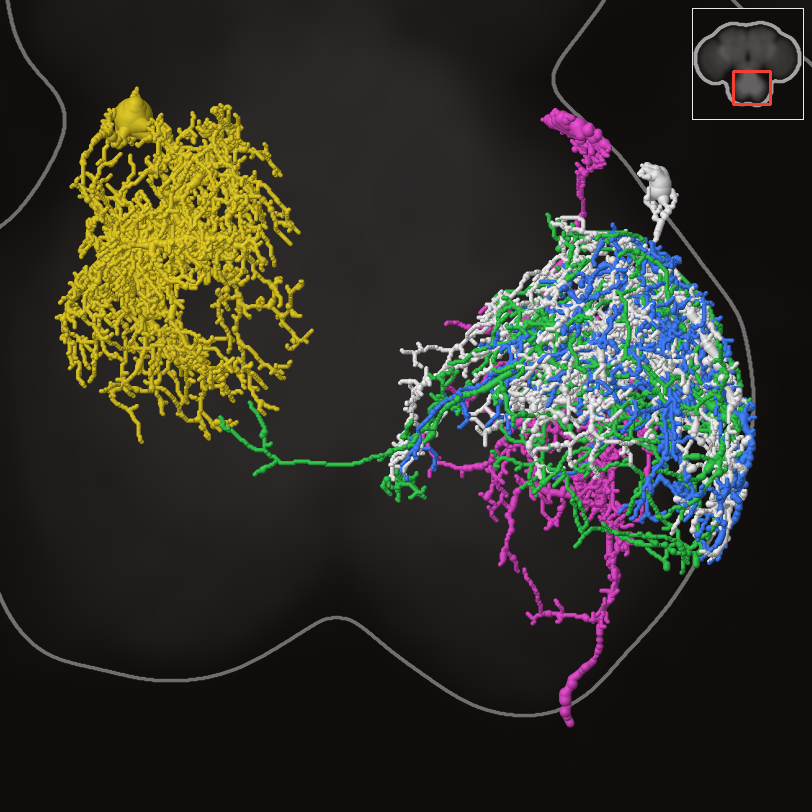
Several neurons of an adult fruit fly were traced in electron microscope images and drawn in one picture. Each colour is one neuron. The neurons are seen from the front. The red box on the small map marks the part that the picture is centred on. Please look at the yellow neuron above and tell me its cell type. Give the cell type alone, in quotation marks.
"Sternotrochanter MN"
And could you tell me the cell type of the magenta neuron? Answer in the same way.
"Tr extensor MN"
